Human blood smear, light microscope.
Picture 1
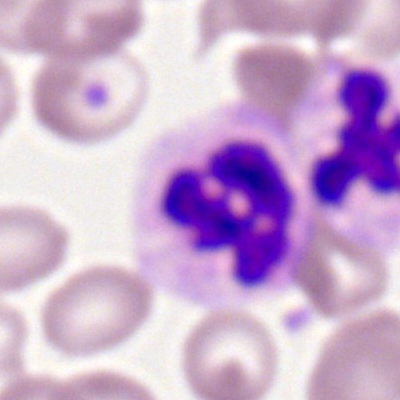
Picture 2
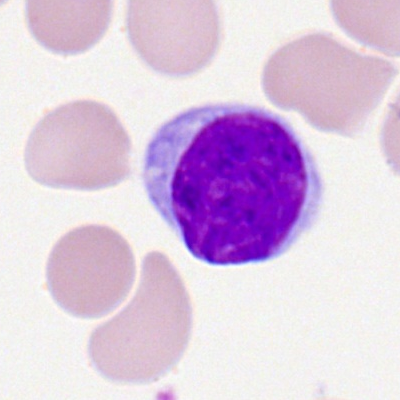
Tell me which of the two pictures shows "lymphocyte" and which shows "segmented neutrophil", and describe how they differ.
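Picture 1: segmented neutrophil. Picture 2: lymphocyte. Nucleus: segmented neutrophil divided into several connected lobes, chromatin dark purple and dense.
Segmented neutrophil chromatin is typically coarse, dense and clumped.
Cytoplasm: pale pinkish-lilac in the segmented neutrophil, pale blue in the lymphocyte. Granules: none visible in the lymphocyte; no large orange-red granules in the segmented neutrophil.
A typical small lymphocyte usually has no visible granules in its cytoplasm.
Outlines: both roughly round, the lymphocyte's smooth. Also noted: no visible vacuoles in the segmented neutrophil; red cells around the lymphocyte, not overlapping it.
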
